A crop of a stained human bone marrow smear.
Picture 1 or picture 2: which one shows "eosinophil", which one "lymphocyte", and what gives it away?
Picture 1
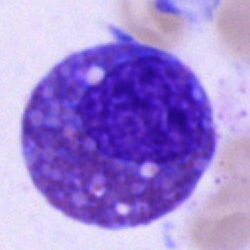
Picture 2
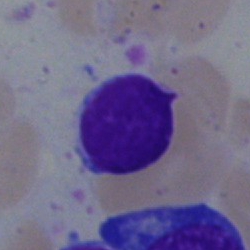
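The eosinophil is the cell in picture 1; picture 2 shows the lymphocyte. Both outlines are round, the eosinophil's nearly so and smooth.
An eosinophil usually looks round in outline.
The big difference I see is in the cytoplasm: the eosinophil's holds many reddish-purple granules along with several small clear round vacuoles, while the lymphocyte shows no granules at all.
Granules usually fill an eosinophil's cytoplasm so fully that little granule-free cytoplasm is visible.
The lymphocyte's cytoplasm is very scant, just a thin rim, blue at the lower left.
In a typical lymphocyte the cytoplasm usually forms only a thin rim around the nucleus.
Now the chromatin: mottled in the eosinophil, with darker clumped patches rather than an even fine texture, and dark purple and dense in the lymphocyte.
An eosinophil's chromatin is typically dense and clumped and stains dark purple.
I notice each cell also has a small pointed tag, a blue one off the top edge of the eosinophil and one off the upper right edge of the lymphocyte.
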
